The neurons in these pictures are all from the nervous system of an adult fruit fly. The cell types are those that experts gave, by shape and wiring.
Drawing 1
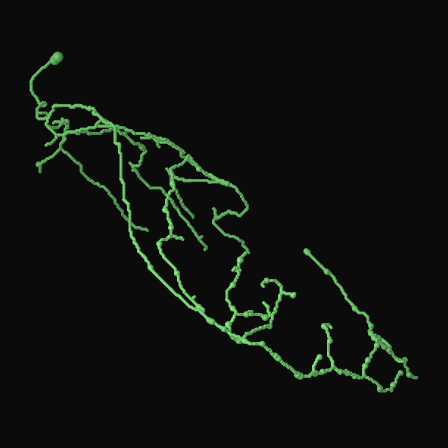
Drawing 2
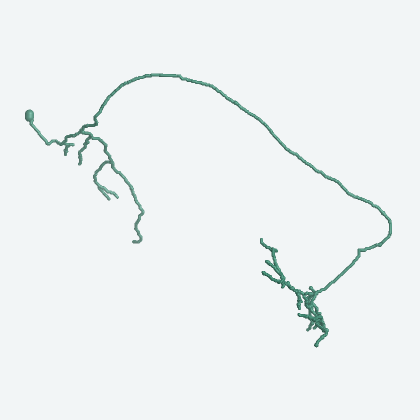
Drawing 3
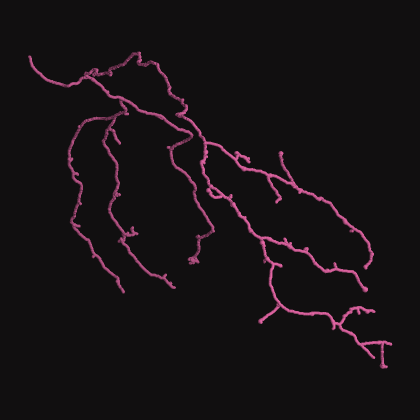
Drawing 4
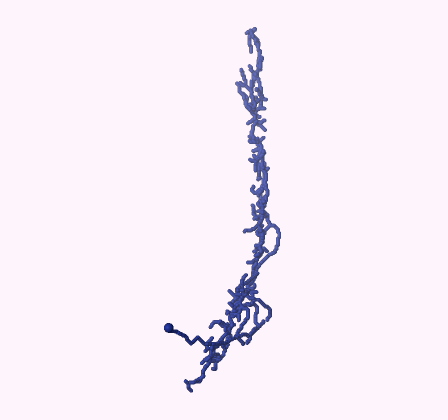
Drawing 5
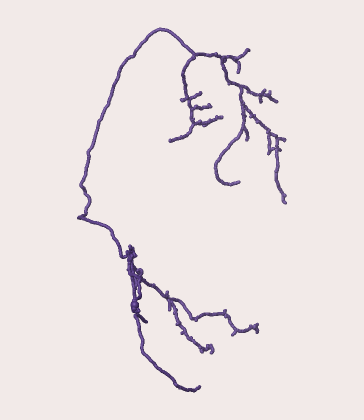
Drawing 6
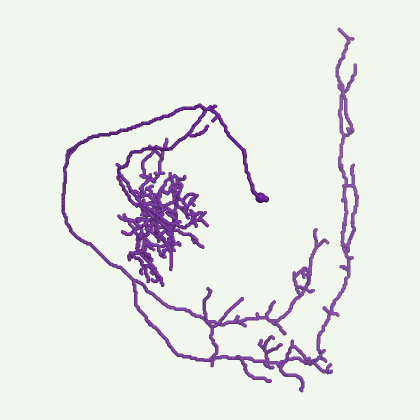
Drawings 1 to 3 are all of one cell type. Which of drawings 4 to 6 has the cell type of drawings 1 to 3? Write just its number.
5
